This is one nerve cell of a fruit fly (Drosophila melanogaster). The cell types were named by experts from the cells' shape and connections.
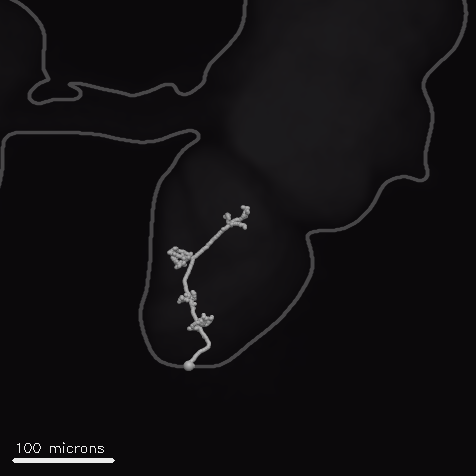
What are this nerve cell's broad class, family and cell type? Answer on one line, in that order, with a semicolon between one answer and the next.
optic-lobe intrinsic neuron; TmY; TmY4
